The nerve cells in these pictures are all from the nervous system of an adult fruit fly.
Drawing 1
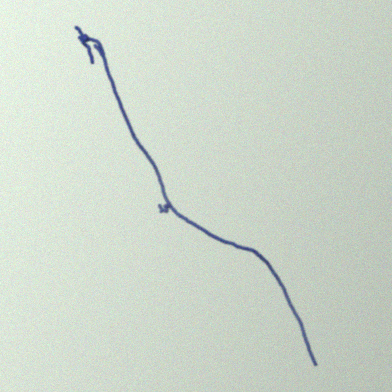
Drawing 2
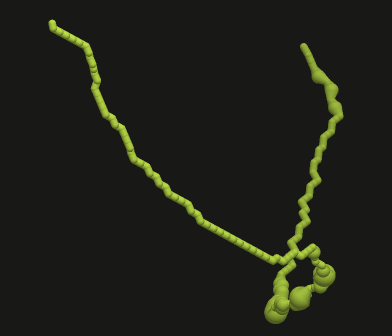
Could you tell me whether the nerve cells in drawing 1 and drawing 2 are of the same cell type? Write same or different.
different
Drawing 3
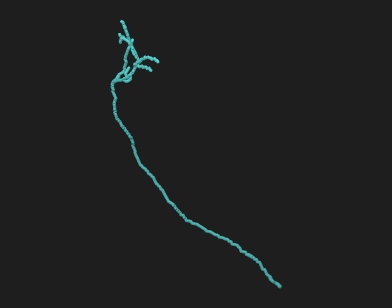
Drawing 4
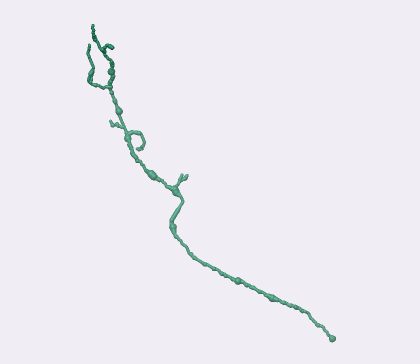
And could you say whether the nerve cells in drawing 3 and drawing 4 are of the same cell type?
same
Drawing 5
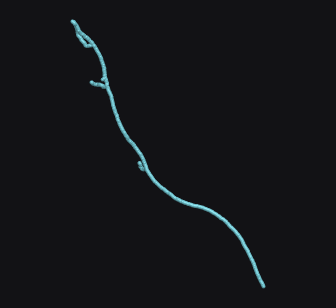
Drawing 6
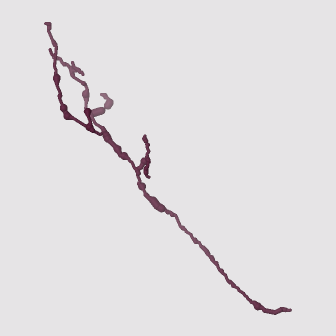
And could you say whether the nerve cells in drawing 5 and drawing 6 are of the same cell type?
different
